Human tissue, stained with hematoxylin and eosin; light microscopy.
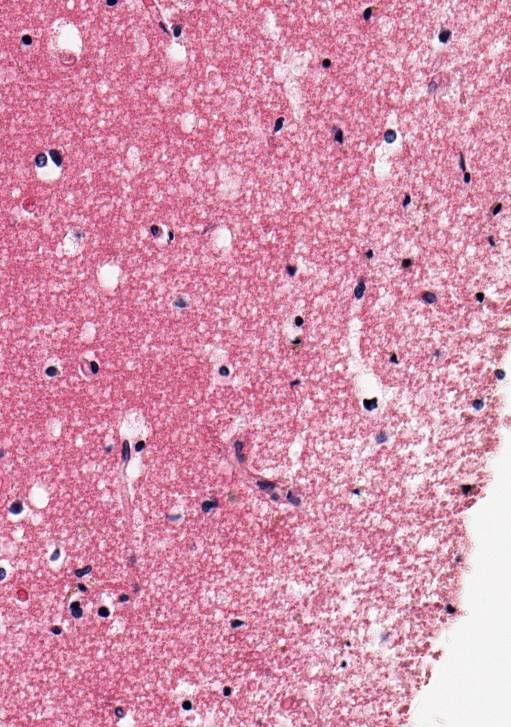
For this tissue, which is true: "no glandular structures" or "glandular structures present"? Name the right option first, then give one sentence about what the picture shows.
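No glandular structures. The whole field is a fine, granular, pink fibrillary matrix without epithelium, glands or other organised units.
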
